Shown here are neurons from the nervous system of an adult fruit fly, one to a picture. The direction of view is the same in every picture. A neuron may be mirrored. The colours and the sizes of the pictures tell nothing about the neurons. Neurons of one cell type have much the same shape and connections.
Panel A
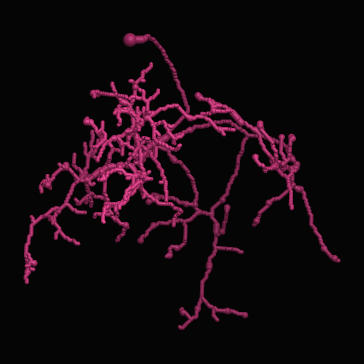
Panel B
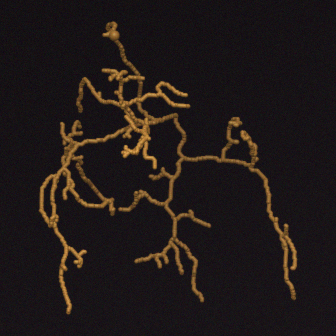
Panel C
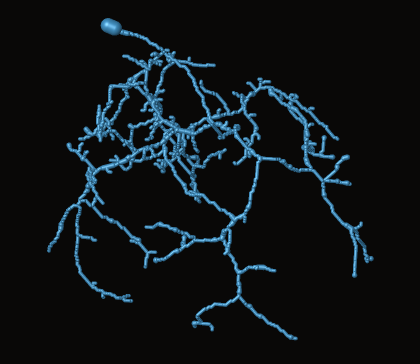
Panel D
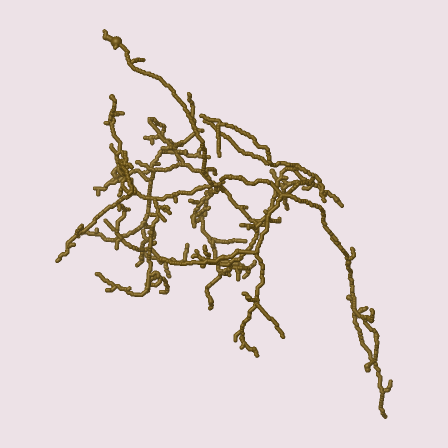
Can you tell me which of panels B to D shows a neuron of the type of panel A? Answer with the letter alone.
C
